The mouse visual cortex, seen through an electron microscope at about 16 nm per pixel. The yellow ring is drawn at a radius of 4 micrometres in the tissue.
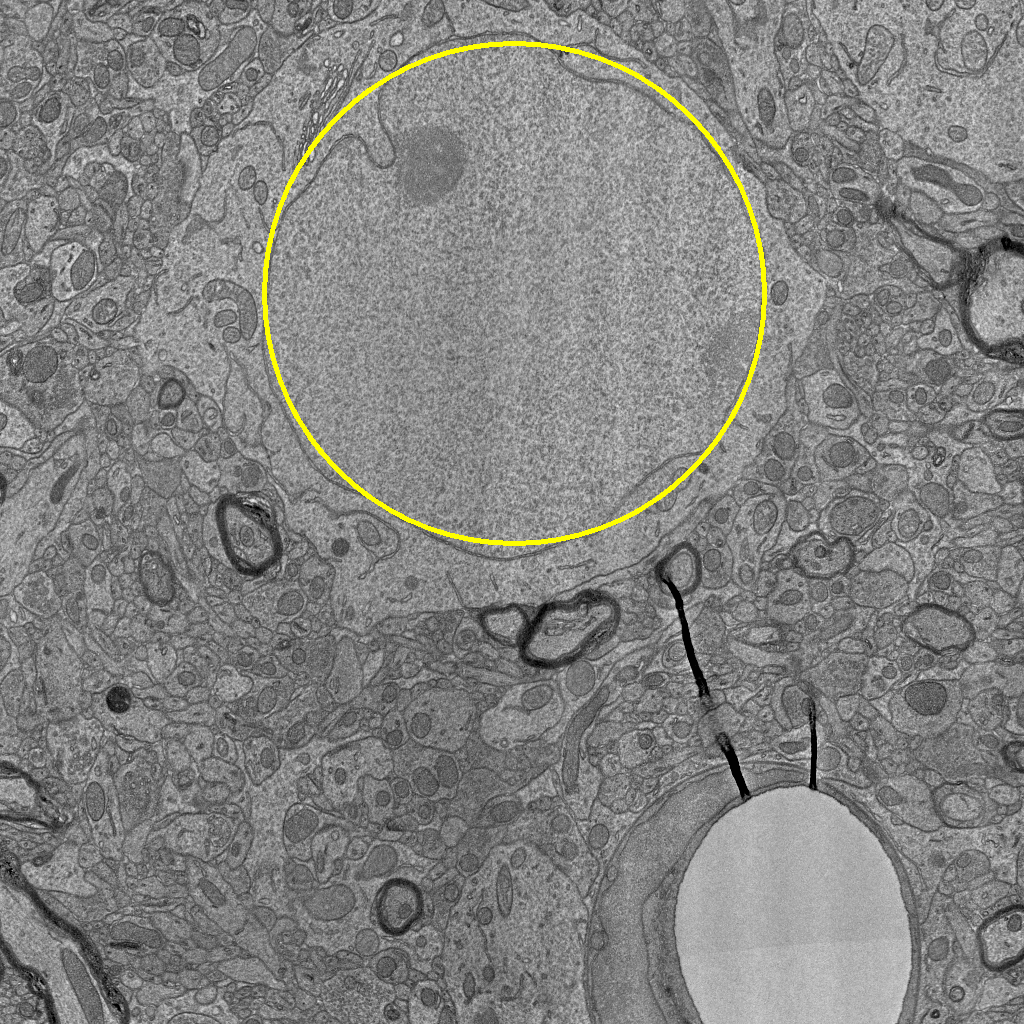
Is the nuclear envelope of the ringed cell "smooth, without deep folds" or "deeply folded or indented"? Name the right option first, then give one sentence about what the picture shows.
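Deeply folded or indented. The nuclear envelope has one deep narrow infolding at the upper left.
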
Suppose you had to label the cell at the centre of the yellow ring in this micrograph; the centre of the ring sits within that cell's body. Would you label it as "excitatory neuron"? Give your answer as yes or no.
Yes, I would label it that way.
